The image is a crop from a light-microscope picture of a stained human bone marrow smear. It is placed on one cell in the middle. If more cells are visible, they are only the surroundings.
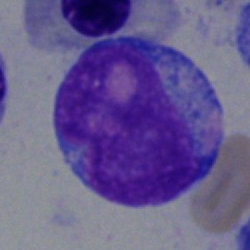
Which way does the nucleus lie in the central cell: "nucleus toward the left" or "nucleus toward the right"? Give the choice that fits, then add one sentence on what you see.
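Nucleus toward the left. The cytoplasm forms a rim that is widest on the right side.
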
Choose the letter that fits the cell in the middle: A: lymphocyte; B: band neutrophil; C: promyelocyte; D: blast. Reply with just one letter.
D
